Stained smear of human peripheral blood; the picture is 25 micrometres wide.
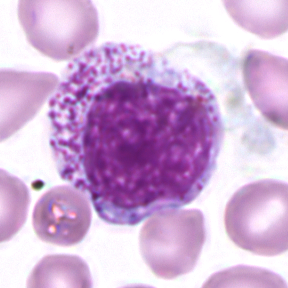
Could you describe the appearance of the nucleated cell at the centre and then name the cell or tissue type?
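Starting with position, the nucleus sits off-centre toward the lower right of the cell. Next, the cytoplasm: it holds many coarse reddish-purple granules, densest in its upper-left part. Between them, the cytoplasm is pale greyish-blue. Last, this cell is a myelocyte.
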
